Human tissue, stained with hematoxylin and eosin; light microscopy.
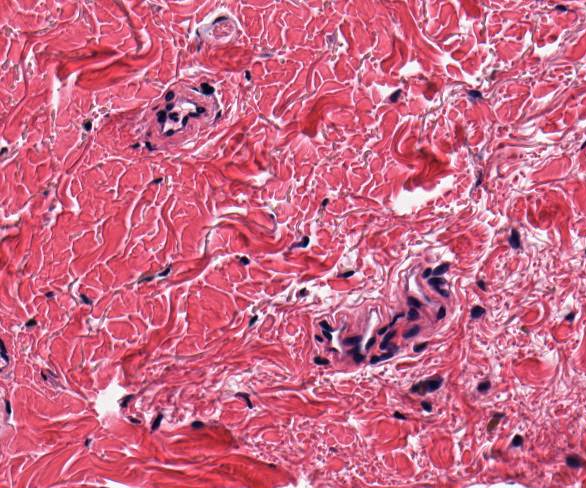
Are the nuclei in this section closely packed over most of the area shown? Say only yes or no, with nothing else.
No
